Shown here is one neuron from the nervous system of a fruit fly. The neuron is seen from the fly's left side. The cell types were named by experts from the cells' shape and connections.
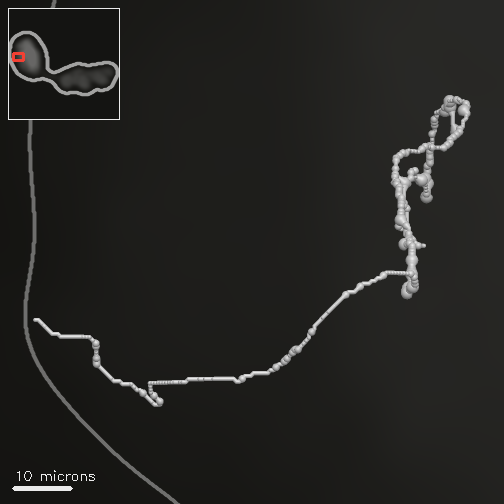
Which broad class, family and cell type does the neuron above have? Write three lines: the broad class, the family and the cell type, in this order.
sensory neuron entering the brain
class hygrosensory
HRN_VP4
